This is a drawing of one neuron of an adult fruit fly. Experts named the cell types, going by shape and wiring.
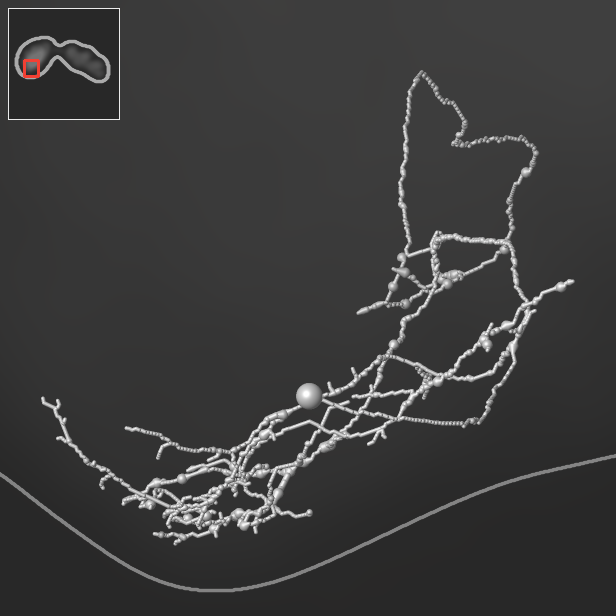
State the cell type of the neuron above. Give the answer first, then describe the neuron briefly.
It is of cell type CB3055. It is a central-brain intrinsic neuron. The picture shows dozens of branch ends. As drawn here it is about as wide as it is tall.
